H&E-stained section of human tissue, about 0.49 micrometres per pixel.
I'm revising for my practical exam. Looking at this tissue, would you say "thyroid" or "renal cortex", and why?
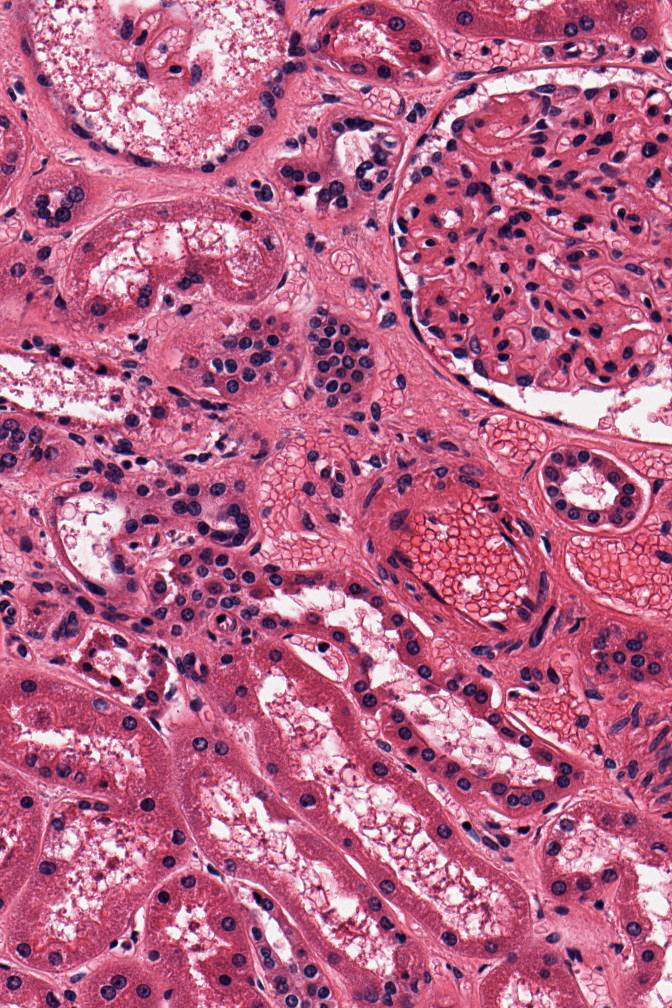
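This is renal cortex. A large rounded glomerulus occupies the upper right of the field. Most of the field is filled by closely packed tubules with scanty stroma between them, lined by cuboidal cells with pink granular cytoplasm and round nuclei. Clusters of small, round, darkly stained nuclei lie in the centre-left.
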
